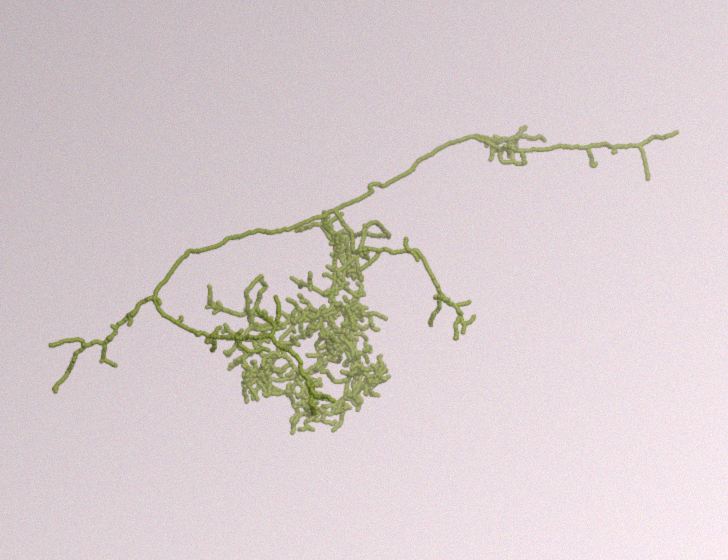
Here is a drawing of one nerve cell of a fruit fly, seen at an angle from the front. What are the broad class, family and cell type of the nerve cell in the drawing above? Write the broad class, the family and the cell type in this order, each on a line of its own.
nerve-cord intrinsic neuron
hemilineage 03B
IN03B020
